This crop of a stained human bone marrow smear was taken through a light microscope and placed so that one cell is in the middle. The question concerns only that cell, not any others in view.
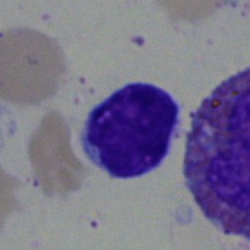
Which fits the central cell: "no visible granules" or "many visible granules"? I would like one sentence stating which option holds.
No granules can be seen in the cytoplasm of this cell.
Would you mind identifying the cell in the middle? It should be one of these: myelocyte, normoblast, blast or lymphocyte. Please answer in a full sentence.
The cell under consideration, at the middle of the crop, is a lymphocyte.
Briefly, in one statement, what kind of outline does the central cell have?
The cell shows a smooth outline that lacks any surface projections.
